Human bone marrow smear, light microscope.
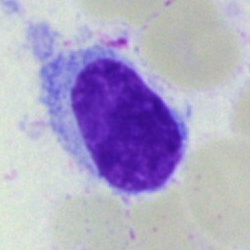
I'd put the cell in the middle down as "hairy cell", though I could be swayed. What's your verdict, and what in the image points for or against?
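Look first at the cytoplasm: it is pale blue, with no clear vacuoles in it.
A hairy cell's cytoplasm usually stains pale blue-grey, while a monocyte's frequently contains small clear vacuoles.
So yes, hairy cell fits this cell better than monocyte. Now the rest: the nucleus sits off-centre toward the lower right, leaving most of the cytoplasm on the upper left. Its chromatin stains dark purple with a mottled, patchy texture. The outline is irregular, with ragged, wispy edges on the upper left. Just above the upper edge lies a small magenta fleck.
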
